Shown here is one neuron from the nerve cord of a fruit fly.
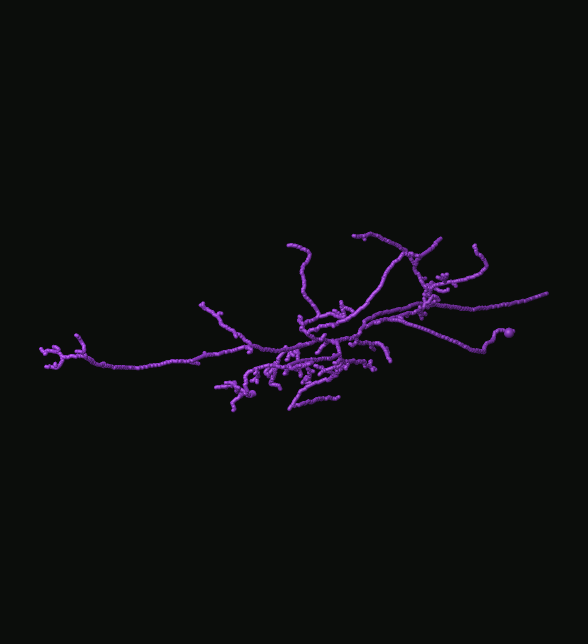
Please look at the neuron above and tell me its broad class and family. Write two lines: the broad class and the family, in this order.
ascending neuron
hemilineage 08B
